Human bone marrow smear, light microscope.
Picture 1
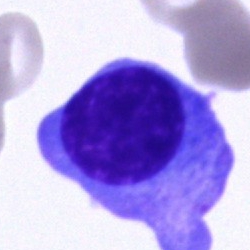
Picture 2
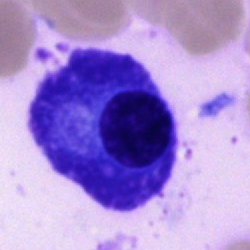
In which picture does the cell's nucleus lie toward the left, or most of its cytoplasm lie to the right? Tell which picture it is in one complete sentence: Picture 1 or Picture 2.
Picture 1 shows a cell whose nucleus lies toward the left.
